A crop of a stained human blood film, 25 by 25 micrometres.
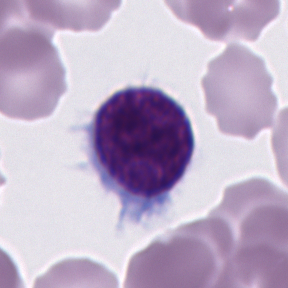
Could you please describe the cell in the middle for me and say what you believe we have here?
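Fine hair-like projections extend from the cell surface and are most numerous along the lower left. A scant rim of pale blue cytoplasm is present, with no visible granules. The nucleus is round and unlobed. It is a hairy cell.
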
